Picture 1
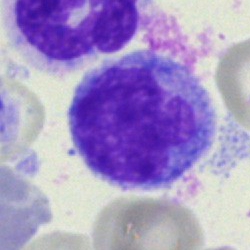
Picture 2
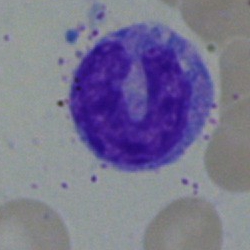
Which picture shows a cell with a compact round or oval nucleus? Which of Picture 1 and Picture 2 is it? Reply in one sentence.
It is the cell in Picture 1 whose nucleus forms one compact round or oval mass.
